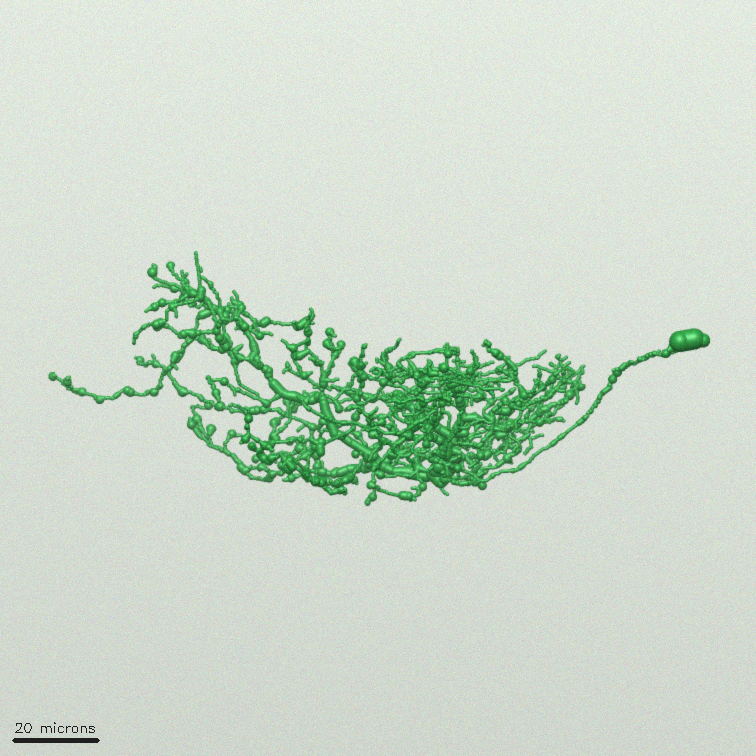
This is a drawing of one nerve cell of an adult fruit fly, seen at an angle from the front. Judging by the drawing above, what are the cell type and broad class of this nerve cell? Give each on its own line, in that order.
GNG131
central-brain intrinsic neuron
